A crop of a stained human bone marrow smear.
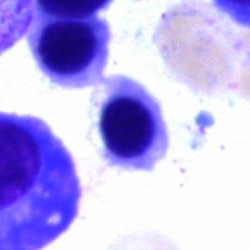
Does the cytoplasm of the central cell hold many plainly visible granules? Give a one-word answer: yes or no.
No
